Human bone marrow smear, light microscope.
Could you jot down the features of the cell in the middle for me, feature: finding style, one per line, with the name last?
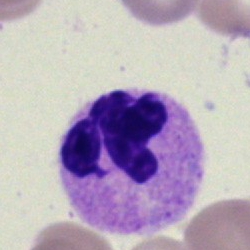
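Lobes of the nucleus: several, joined to one another
Nucleoli: I can't find any
Granules: fine and lilac, filling the cytoplasm
Vacuoles: none in the cytoplasm
So, the name: segmented neutrophil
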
